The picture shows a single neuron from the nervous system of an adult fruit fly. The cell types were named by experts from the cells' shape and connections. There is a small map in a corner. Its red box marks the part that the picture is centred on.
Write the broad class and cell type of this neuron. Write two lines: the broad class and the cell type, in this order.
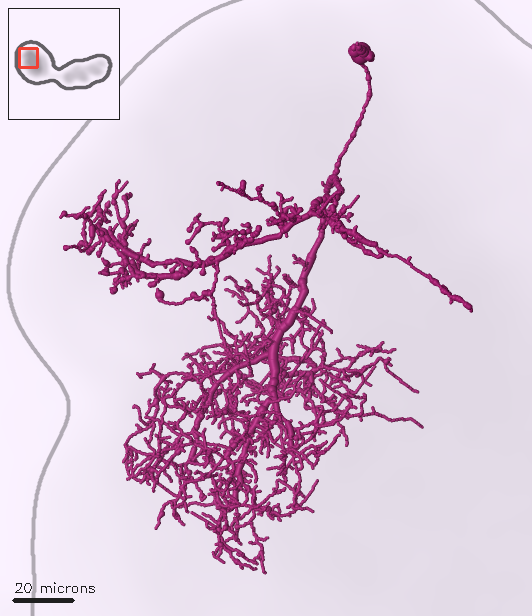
central-brain intrinsic neuron
AVLP590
